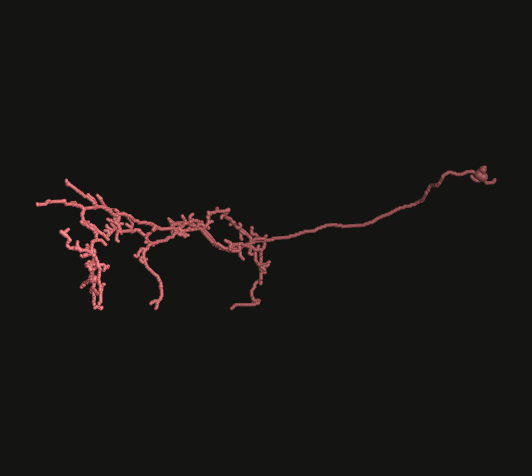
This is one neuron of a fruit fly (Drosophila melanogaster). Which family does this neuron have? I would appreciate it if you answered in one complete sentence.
The neuron is a member of the hemilineage 03B family.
